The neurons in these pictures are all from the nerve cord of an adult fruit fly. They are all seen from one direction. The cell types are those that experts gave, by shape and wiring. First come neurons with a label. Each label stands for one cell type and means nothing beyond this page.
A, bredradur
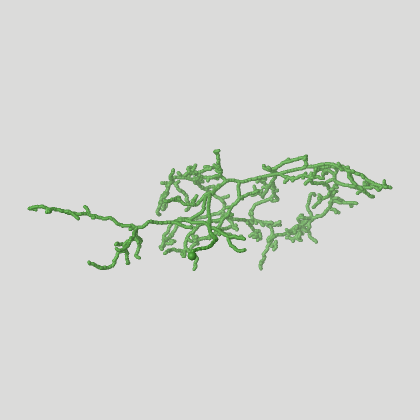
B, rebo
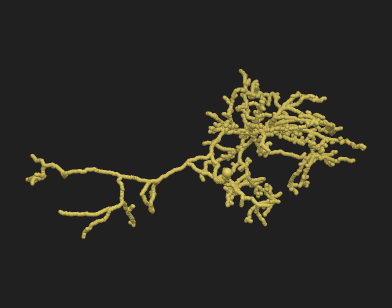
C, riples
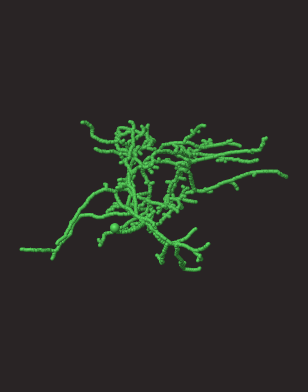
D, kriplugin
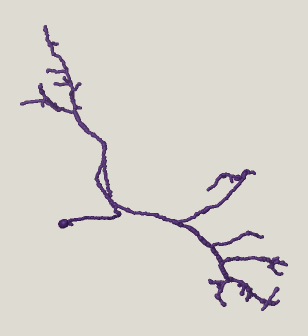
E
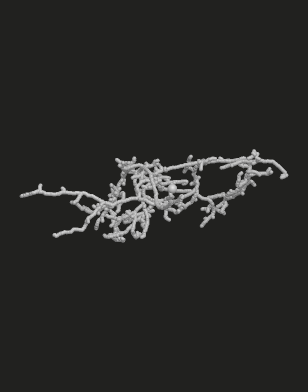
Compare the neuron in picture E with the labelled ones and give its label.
bredradur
